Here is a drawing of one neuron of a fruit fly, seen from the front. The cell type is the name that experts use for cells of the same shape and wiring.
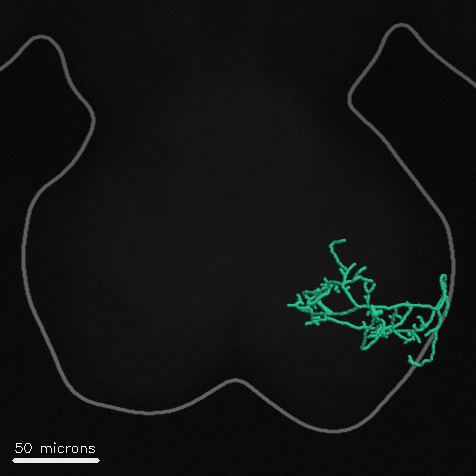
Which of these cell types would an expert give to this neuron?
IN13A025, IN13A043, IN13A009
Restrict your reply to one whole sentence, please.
This neuron is typed as IN13A043.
